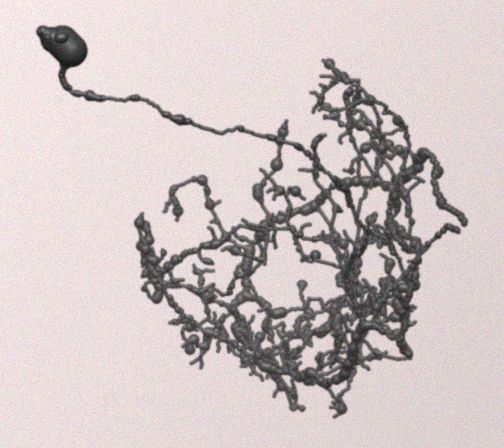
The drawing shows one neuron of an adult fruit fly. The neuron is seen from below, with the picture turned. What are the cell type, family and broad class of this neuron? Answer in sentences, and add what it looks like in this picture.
The cell type is LHAV2n1. The family is LHAV. This is a central-brain intrinsic neuron. The cell body can be seen at the upper left of the picture. As drawn here it is about as wide as it is tall.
